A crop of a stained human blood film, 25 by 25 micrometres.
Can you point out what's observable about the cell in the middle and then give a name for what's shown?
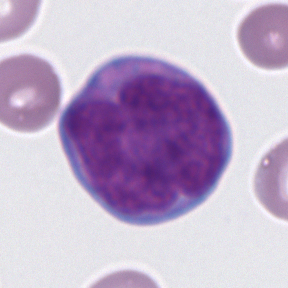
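Start with the outline: smooth and roughly round, about 15 micrometres across. The nucleus is about 13 micrometres across and fills about 80% of the cell's area. It is folded, with a cleft at its upper left, and its chromatin is finely textured rather than coarsely clumped. Now look at the cytoplasm: no granules are visible in it. This cell is an atypical promyelocyte.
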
